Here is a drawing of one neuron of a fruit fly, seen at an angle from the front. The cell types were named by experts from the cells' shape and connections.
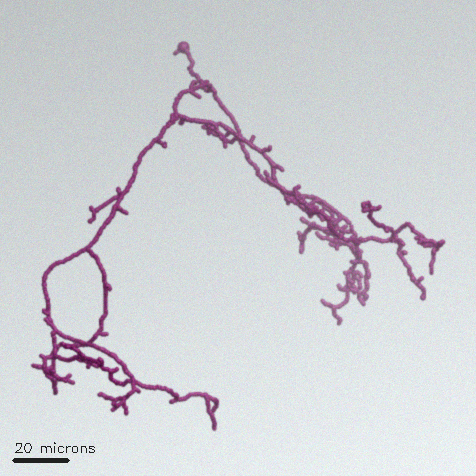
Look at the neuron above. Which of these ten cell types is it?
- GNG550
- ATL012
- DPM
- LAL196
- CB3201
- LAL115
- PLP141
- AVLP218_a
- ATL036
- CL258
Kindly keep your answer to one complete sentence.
The cell type of this neuron is ATL036.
